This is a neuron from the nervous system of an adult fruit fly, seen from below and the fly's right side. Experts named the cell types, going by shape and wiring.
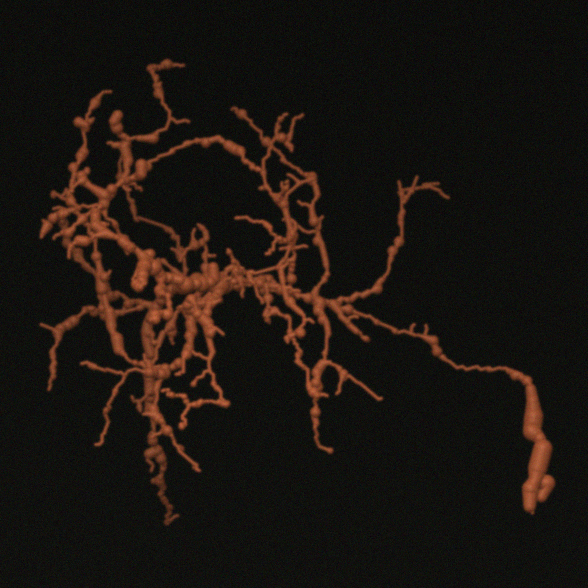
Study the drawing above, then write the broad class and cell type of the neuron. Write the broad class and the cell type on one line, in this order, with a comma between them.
nerve-cord intrinsic neuron, INXXX471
